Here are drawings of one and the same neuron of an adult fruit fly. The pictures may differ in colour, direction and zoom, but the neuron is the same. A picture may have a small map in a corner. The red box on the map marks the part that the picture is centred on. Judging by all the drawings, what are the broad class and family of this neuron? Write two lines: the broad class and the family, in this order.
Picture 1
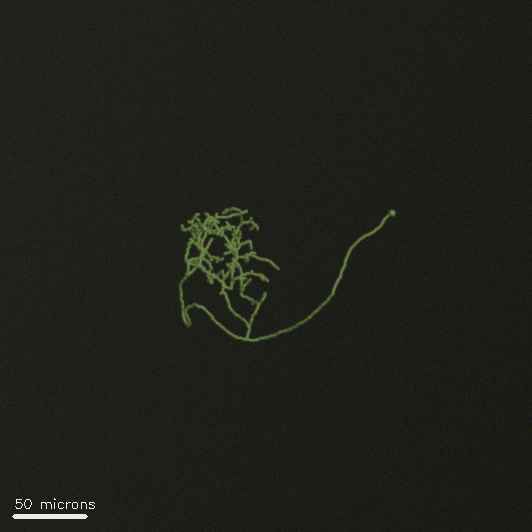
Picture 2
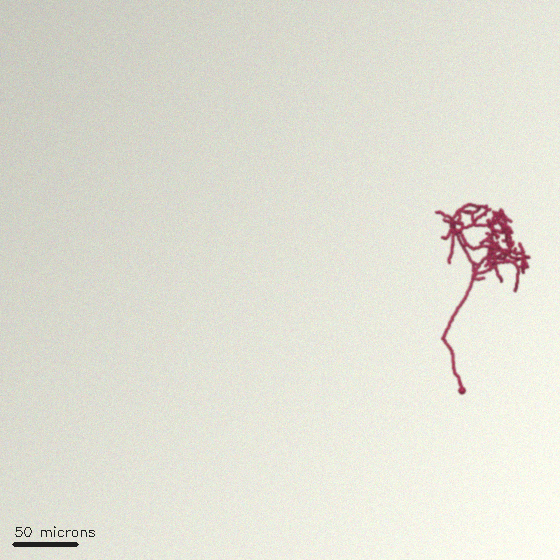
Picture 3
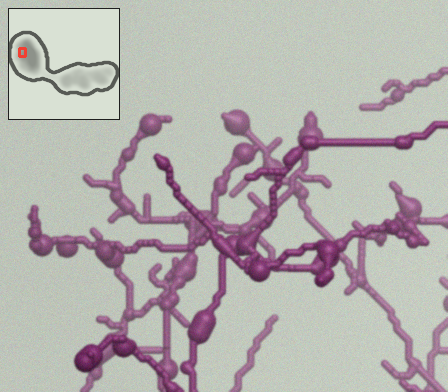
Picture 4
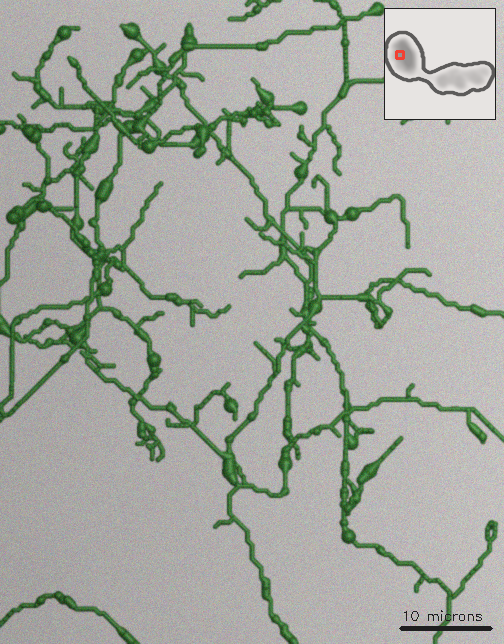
central-brain intrinsic neuron
hemilineage VLPp1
